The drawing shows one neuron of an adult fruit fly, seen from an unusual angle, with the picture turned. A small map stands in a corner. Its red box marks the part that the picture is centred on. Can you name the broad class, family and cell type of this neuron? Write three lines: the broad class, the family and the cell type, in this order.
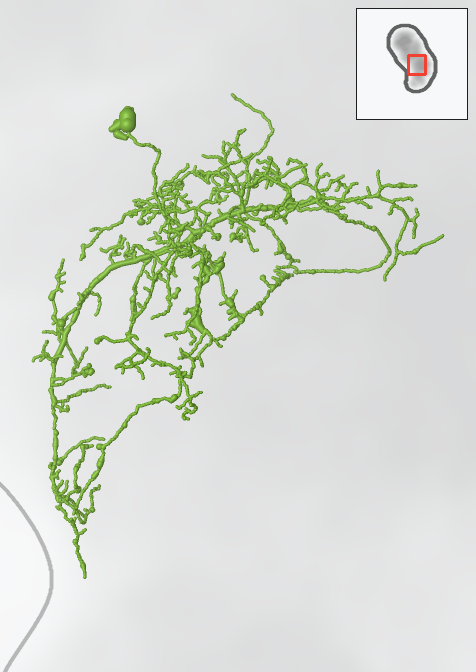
nerve-cord intrinsic neuron
hemilineage 17A
IN17A049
